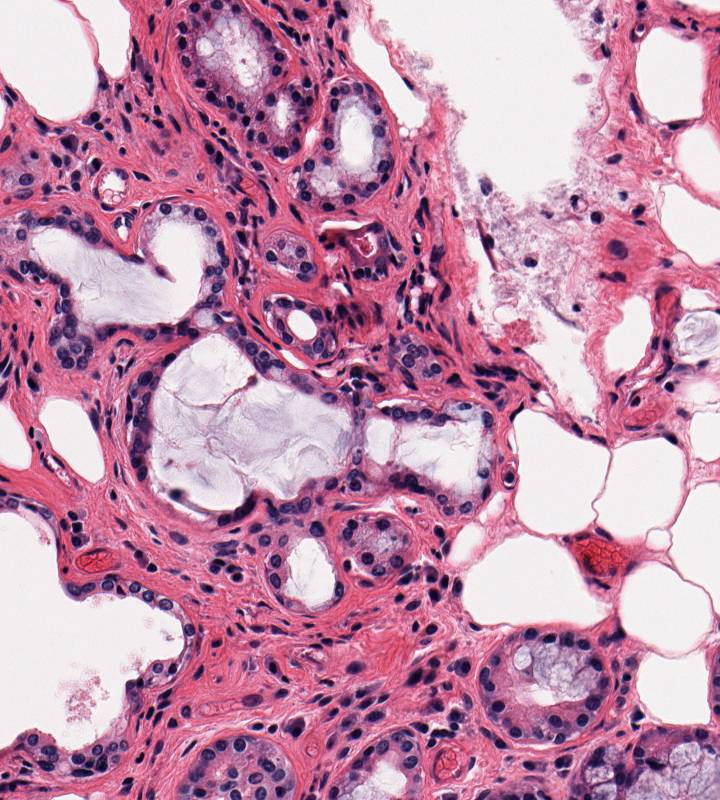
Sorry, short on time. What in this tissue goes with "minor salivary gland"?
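This is a minor salivary gland.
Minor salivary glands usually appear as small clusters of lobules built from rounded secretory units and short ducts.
Matching that, small rounded glandular units and ducts lie clustered across the left and centre of the field.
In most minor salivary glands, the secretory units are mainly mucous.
The smaller acini agree: one at the lower right has pale bluish foamy mucin in the cells bordering its narrow lumen.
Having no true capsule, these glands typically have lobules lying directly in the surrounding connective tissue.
Here the units sit in dense pink fibrous stroma. Two features are simply seen and not explained by that pattern: dilated spaces lined by a single layer of low cuboidal cells with round dark nuclei, and clear, empty-looking fat cells occupying the right side.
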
